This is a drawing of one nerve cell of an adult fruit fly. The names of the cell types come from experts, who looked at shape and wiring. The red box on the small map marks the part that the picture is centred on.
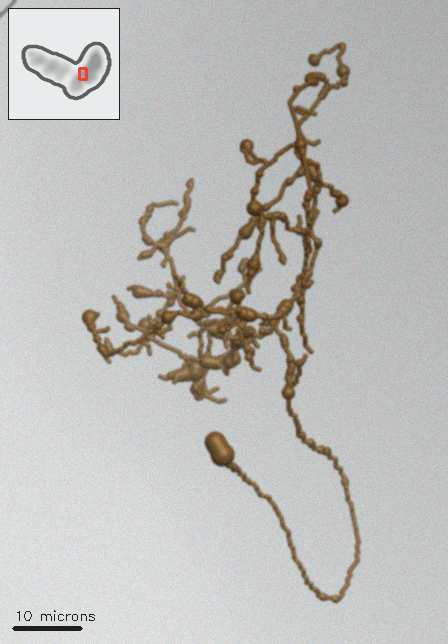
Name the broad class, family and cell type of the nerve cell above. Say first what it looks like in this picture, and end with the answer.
By the scale bar it is about 85 microns tall in this view. Dozens of branch ends can be seen. It is a central-brain intrinsic neuron. The family is hemilineage LHl1. It is of cell type LHAV4d5.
